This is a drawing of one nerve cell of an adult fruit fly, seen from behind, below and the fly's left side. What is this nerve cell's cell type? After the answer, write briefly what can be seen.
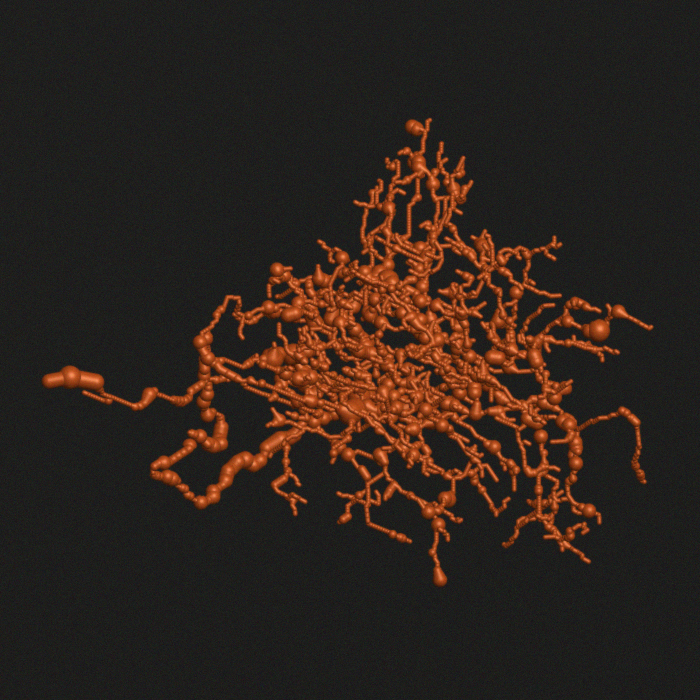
The cell type is PRW052. Its broad class is central-brain intrinsic neuron. The cell body can be seen on the left of the picture. More than a hundred branch ends can be seen.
